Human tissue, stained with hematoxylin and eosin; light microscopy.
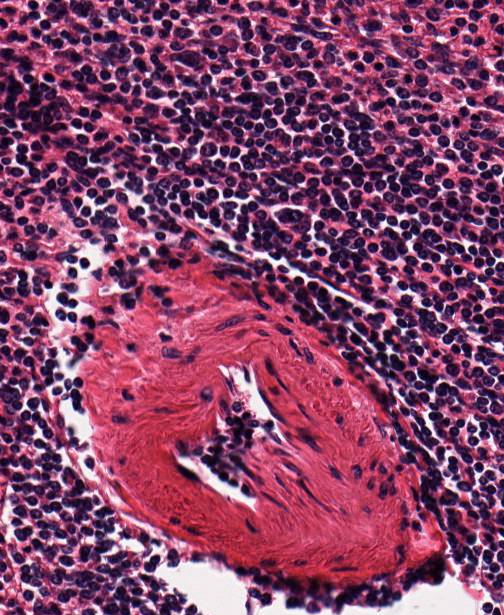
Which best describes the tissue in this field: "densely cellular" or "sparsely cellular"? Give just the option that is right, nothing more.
Densely cellular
